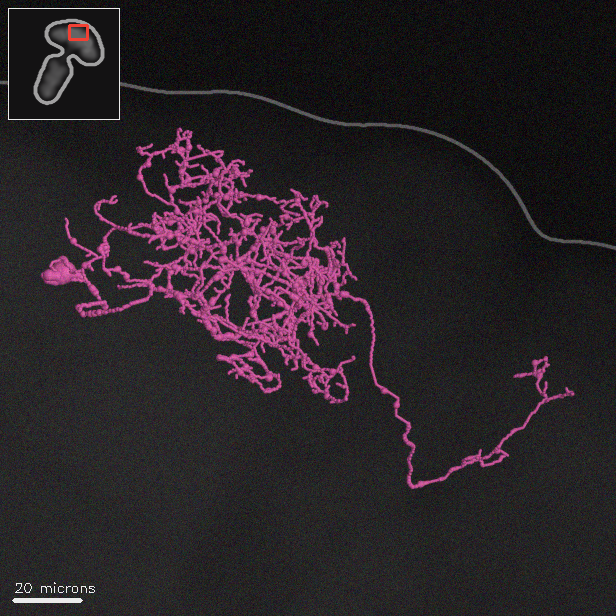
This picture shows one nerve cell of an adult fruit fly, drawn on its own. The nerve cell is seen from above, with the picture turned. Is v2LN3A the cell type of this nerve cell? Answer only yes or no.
yes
